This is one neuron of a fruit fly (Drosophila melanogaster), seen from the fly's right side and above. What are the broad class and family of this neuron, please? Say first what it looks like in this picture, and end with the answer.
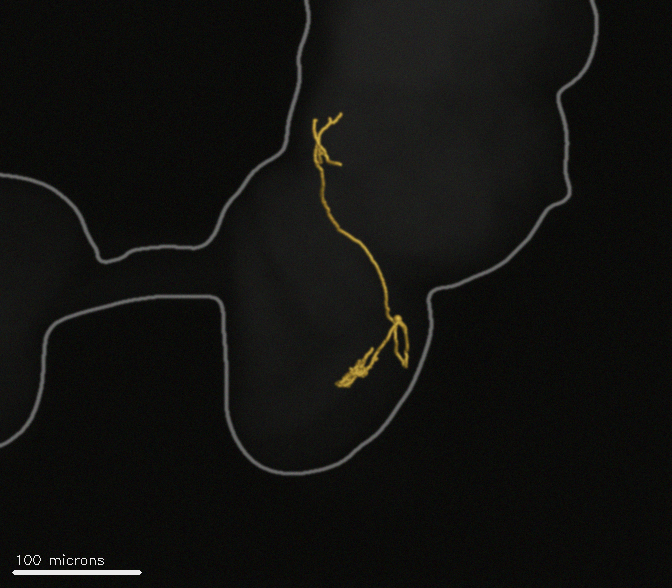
Its cell body lies in the middle of the picture. By the scale bar it is about 200 microns tall in this view. This is a visual projection neuron. The family is MeVP.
